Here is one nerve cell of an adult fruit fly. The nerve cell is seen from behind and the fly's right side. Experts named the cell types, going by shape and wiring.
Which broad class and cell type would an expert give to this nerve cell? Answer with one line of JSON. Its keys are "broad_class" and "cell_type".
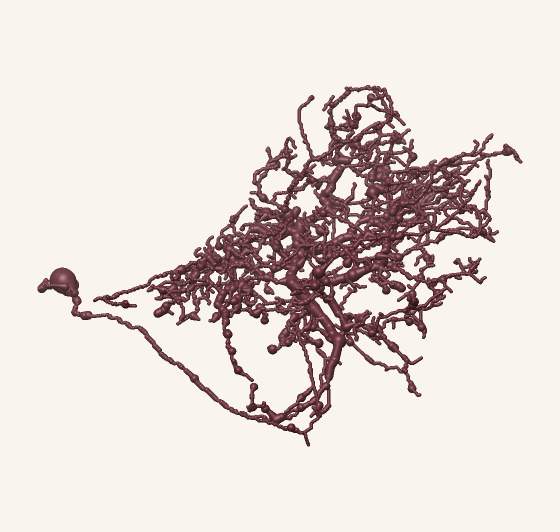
{"broad_class": "central-brain intrinsic neuron", "cell_type": "GNG094"}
